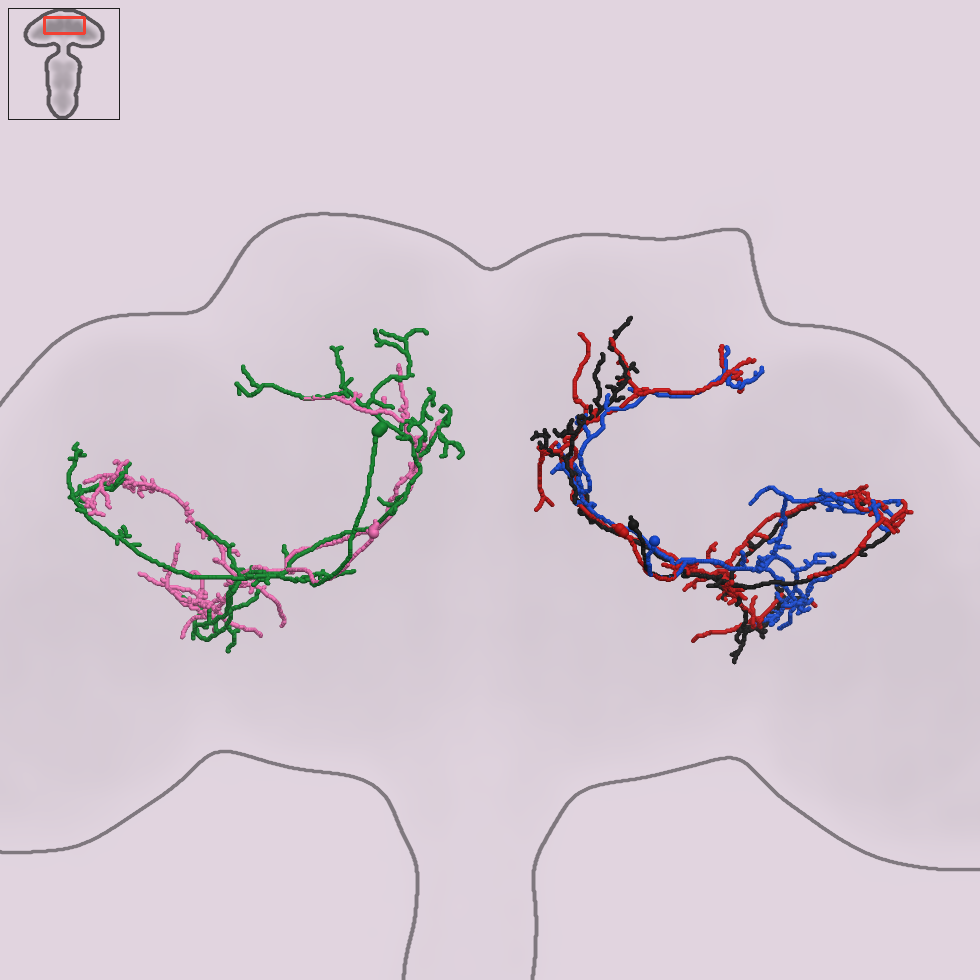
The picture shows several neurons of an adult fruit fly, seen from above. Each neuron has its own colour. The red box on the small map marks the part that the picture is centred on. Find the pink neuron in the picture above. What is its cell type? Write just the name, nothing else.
SMP360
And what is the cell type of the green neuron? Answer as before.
CB3093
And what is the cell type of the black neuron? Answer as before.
SMP359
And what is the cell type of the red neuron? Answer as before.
SMP357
